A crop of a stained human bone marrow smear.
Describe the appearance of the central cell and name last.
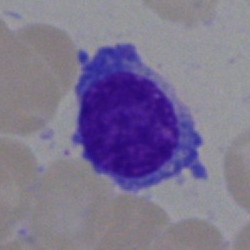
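A narrow rim of cytoplasm surrounds a nucleus that fills most of the cell. This rim is wider to the right of the nucleus than to the left, and it stains blue. Note the chromatin: dark purple and patchy rather than smooth. The cell shown is a plasma cell.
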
